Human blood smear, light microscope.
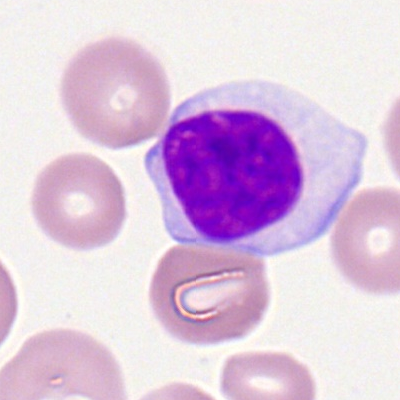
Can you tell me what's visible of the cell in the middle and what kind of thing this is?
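The nucleus lies off-centre, toward the left side of the cell. Its chromatin is coarse and clumped rather than fine. Pale blue cytoplasm forms a wider band on the right than on the left. This cell is a lymphocyte.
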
